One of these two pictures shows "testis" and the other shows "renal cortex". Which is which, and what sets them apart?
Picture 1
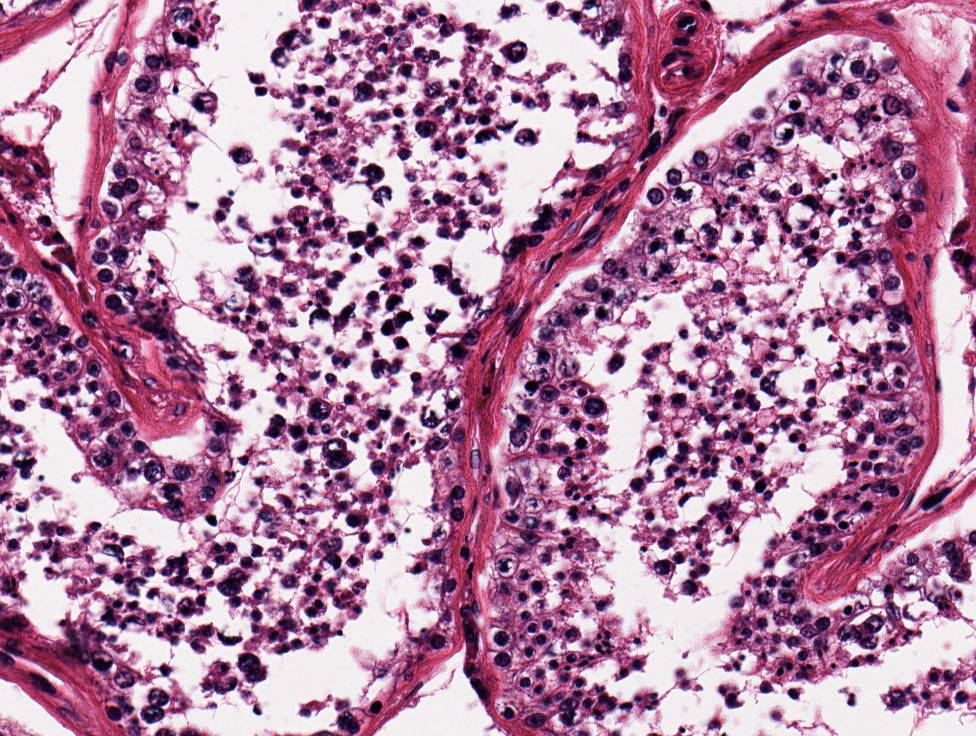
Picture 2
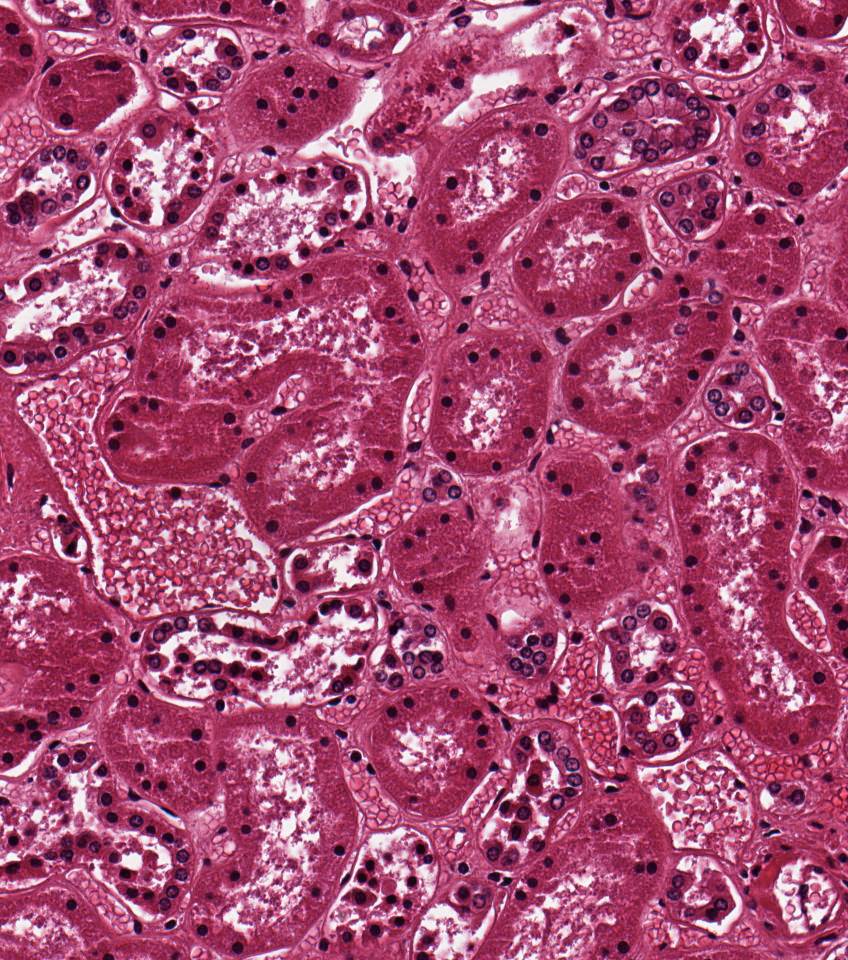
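Names first: testis is picture 1, renal cortex picture 2. In the testis, along the inner edge of the units, especially the right one, large rounded cells with round dark nuclei stack several deep. Toward the centres cells lie loosely scattered, not layered, and many small, very dark, condensed nuclei are strewn through the upper centre-left unit. The pink walls between units carry elongated dark nuclei running parallel to the unit edges. The renal cortex is all closely packed tubules in round, oval and elongated profiles, narrowly spaced. Most are large, with abundant, deeply eosinophilic, granular cytoplasm in lining cells whose borders you can't make out, and round dark nuclei widely spaced around each profile.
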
